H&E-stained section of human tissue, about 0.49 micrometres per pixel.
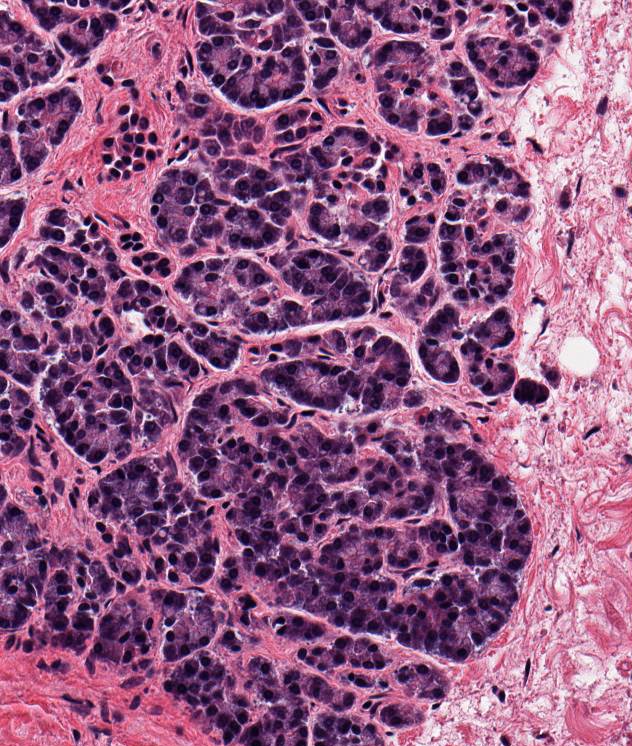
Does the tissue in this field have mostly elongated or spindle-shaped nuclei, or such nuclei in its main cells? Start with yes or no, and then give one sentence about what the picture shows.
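No. The epithelial nuclei are round, dark and fairly uniform in size.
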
